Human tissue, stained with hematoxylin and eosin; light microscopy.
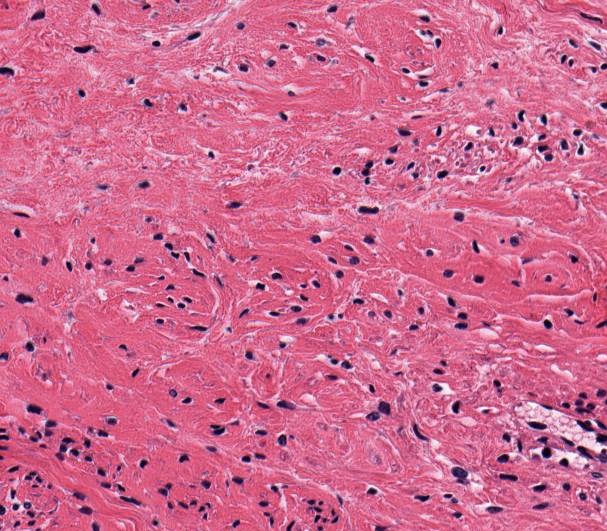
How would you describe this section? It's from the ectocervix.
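Look first at the collagen bundles: they interlace and swirl rather than running in one parallel line. Sparse nuclei lie scattered between the fibres across most of the field, small, dark and oval to spindle-shaped. Cell borders are indistinct; the cytoplasm blends into the pink collagen.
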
